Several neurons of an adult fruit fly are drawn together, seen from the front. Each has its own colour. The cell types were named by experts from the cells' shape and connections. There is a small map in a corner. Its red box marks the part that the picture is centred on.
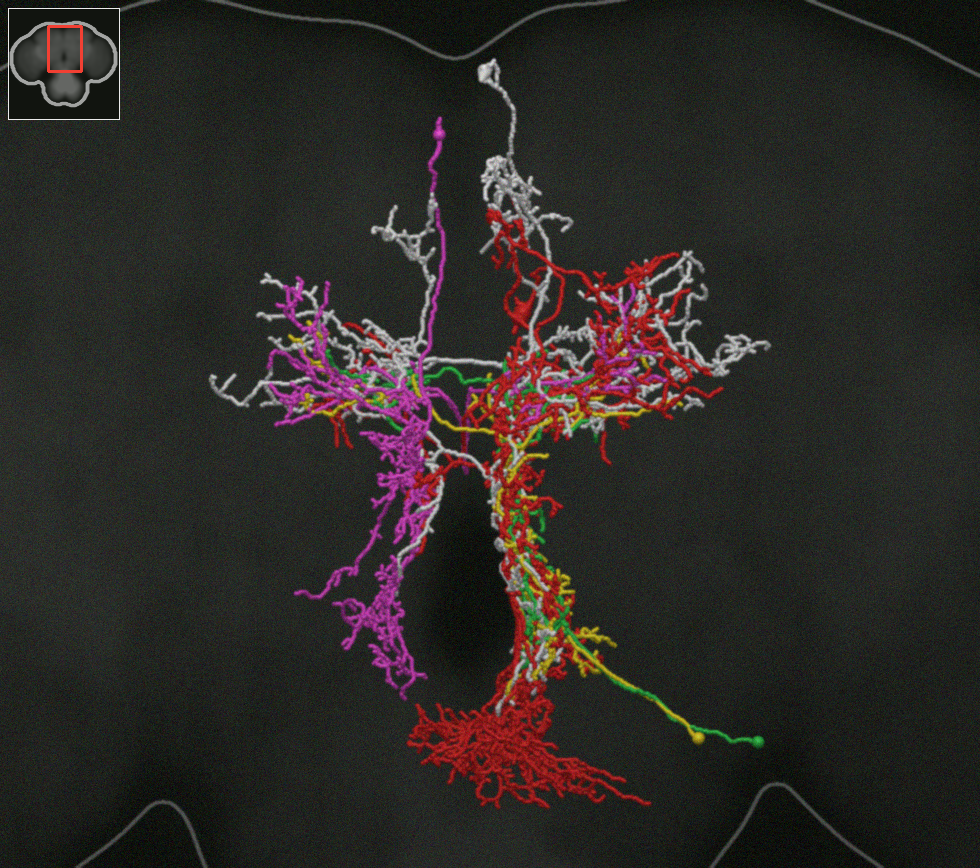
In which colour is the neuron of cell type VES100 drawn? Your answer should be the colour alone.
yellow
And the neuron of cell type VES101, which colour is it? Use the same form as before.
green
